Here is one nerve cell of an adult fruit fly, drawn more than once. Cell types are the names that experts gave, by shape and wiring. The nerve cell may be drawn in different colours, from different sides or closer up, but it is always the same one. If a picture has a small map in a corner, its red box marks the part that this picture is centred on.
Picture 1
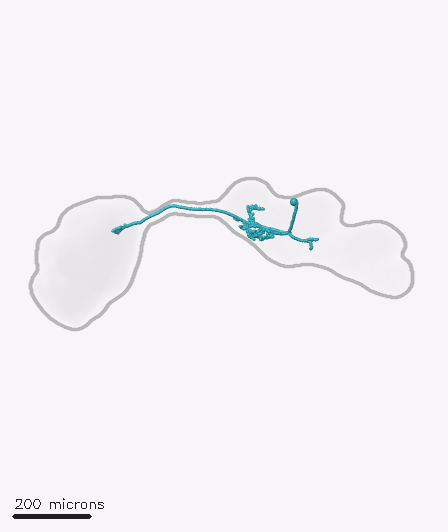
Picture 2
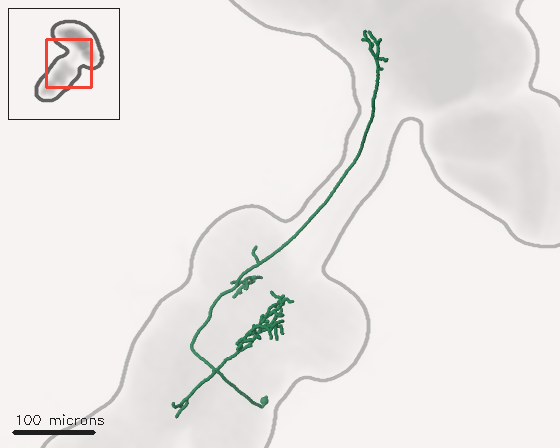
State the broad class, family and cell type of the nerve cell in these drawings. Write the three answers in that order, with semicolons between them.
ascending neuron; hemilineage 07B; AN07B057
